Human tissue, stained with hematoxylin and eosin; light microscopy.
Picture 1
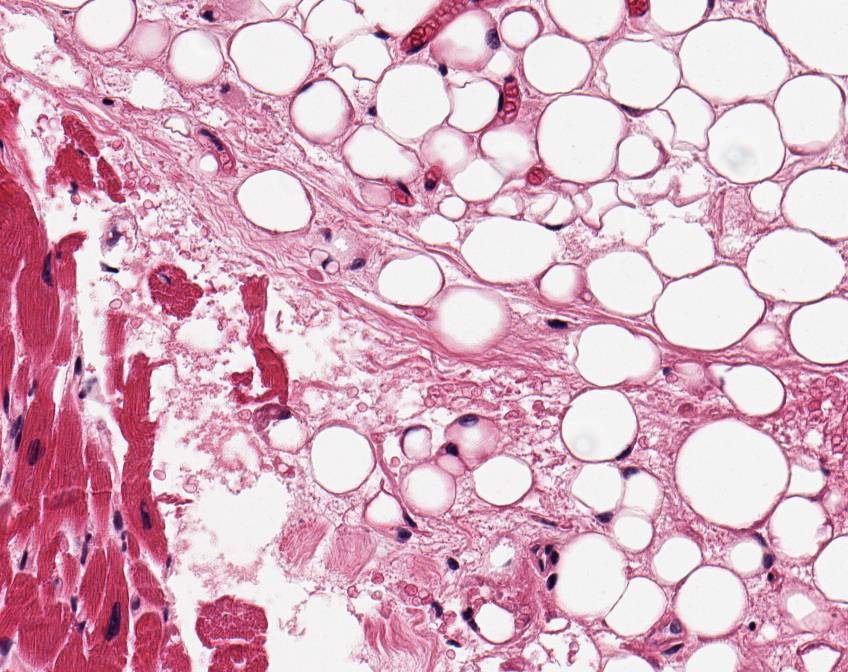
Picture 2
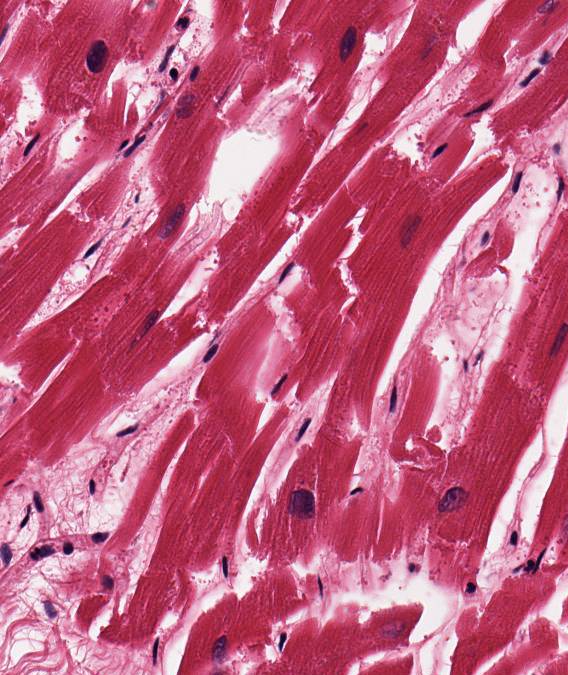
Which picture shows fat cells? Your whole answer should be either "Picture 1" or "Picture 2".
Picture 1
